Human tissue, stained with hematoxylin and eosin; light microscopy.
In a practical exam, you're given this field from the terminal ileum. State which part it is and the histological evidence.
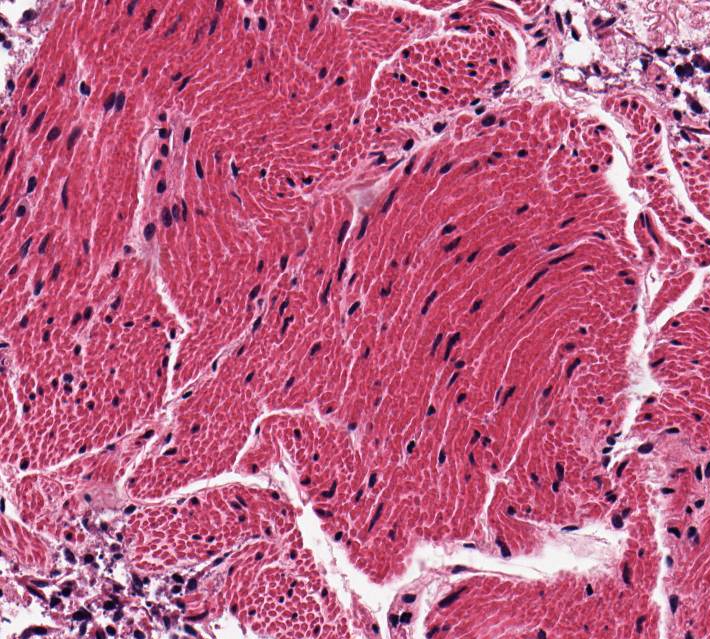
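I'd call this smooth muscle, with closely packed bundles of muscle fibres filling almost the whole field. Neighbouring bundles run in different directions, and within the fibres sit dark blue, mostly elongated nuclei in deep, even pink-red cytoplasm.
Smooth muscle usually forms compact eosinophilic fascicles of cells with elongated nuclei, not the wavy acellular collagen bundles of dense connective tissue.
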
